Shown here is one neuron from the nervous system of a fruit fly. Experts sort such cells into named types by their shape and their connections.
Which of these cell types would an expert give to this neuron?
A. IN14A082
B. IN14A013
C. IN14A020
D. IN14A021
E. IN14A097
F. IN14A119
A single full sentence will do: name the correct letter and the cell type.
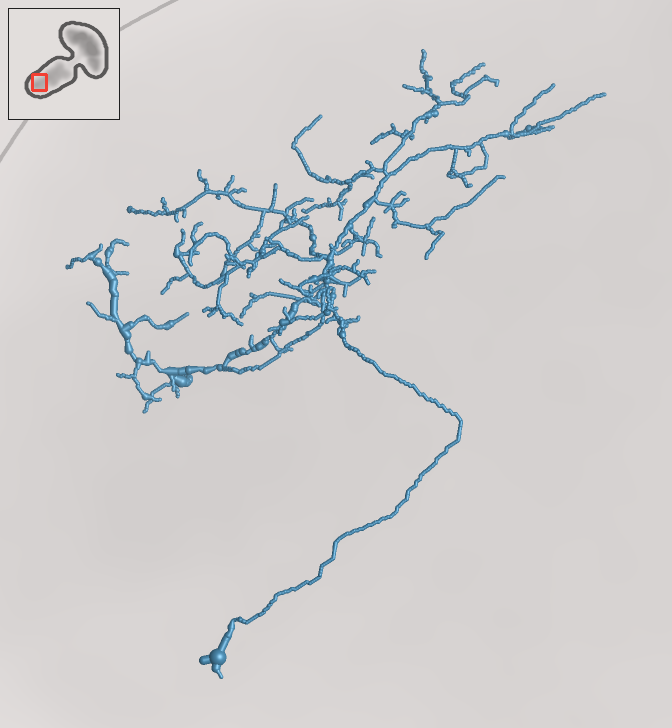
It is option D, IN14A021, that gives the cell type of the neuron.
